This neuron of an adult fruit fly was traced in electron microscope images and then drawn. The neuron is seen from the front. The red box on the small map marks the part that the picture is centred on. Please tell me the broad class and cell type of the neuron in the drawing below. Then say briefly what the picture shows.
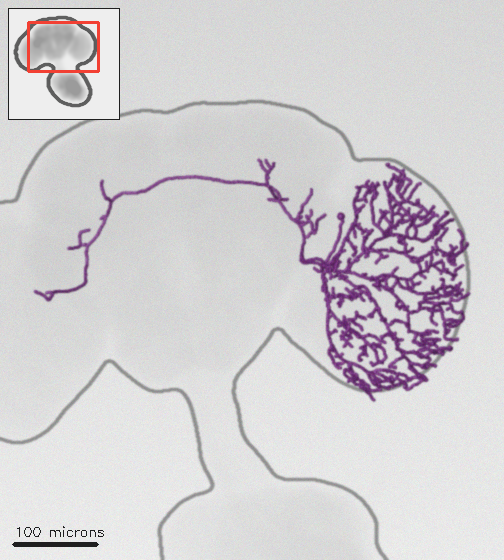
This is a visual projection neuron. Its cell type is aMe12. From left to right in the picture it spans about 550 microns. The picture shows dozens of branch ends.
